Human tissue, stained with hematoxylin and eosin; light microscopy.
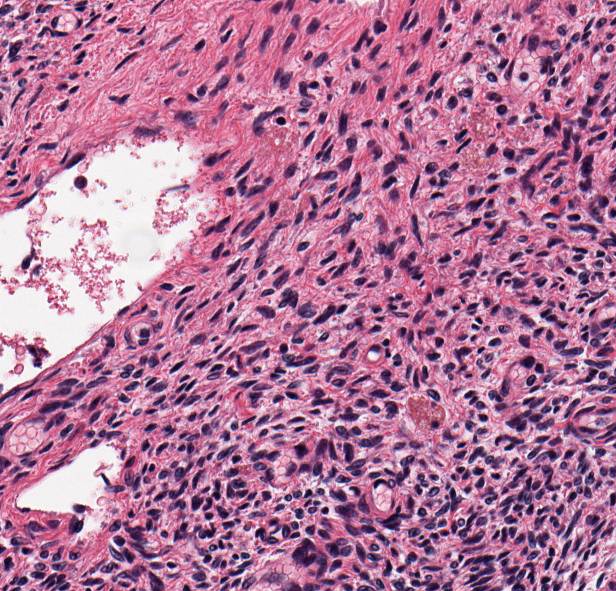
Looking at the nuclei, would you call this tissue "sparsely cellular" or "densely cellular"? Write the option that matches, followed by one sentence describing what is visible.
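Densely cellular. The field is made of densely packed spindle-shaped cells in a stroma, with no epithelium or glands anywhere in view.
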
